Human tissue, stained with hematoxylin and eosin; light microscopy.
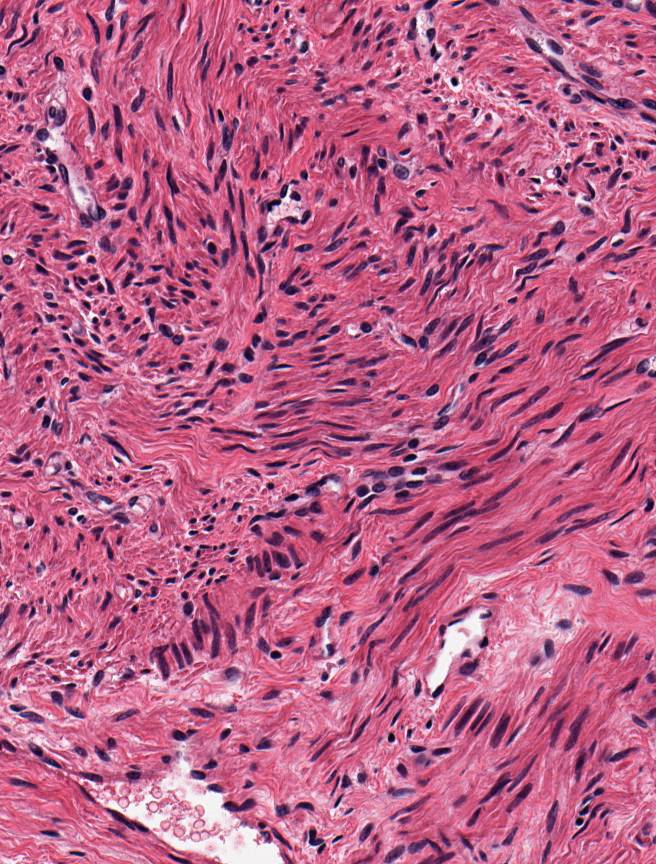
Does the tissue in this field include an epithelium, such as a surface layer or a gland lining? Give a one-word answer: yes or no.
No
